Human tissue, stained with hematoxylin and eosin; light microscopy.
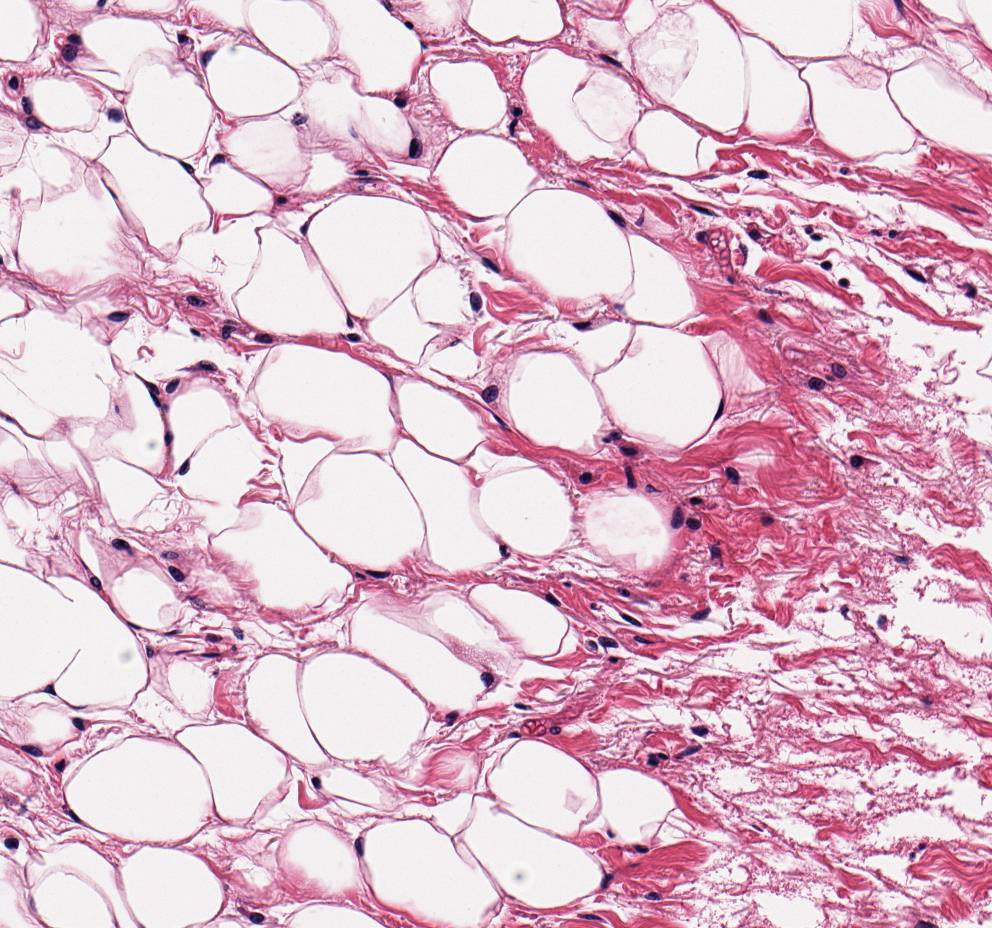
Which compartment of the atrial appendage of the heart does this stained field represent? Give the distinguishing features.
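Fat fills the left and central parts of the field. The adipocytes are large, empty, rounded-to-polygonal spaces, each edged by a thin pink membrane, with small, dark nuclei flattened against the cell edge.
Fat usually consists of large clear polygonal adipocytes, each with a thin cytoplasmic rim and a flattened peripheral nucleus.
Wavy, deeply eosinophilic collagen bundles occupy the right side.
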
